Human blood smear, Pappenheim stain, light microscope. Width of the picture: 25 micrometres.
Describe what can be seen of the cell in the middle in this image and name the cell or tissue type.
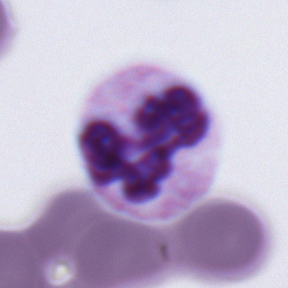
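The nucleus is divided into more than two lobes, linked by thin strands of chromatin. That chromatin is dark purple and coarsely clumped. Fine pinkish granules lie scattered through the cytoplasm. The cell measures about 13 micrometres across. It is a segmented neutrophil.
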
